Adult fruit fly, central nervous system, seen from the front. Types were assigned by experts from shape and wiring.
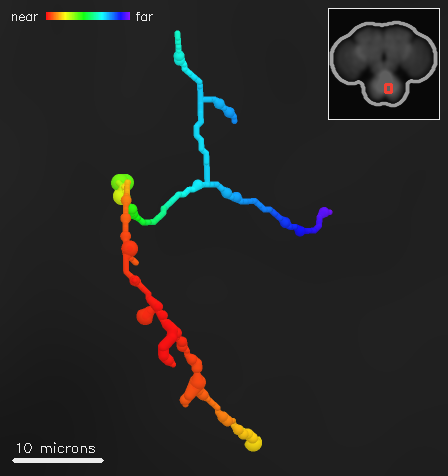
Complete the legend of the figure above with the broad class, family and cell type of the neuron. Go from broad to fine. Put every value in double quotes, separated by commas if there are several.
"sensory neuron entering the nerve cord", "class chemosensory", "SNch10"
